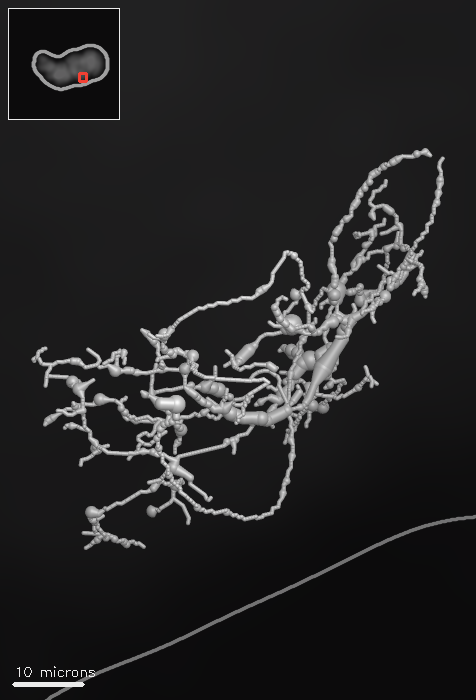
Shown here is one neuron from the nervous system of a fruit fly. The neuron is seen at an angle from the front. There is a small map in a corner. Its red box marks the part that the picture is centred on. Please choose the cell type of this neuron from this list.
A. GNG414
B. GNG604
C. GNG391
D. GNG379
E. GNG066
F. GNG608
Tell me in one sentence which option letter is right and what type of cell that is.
With respect to cell type, the neuron is GNG604, option B.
